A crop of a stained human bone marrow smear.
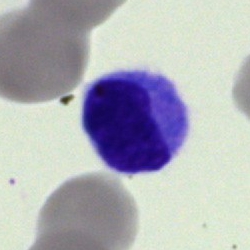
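Lymphocyte, in the middle of the smear. The cell outline is roughly round, with a few slightly angular edges. The nucleus occupies most of the cell and stains a dense, dark purple. A narrow band of paler lilac-blue cytoplasm lies at the upper right.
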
